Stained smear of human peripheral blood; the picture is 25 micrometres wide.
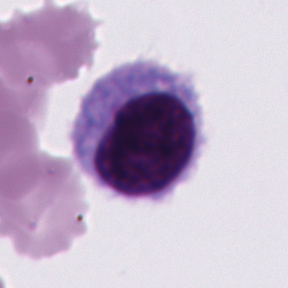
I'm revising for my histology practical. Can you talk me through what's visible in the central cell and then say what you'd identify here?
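Hmm, the outline is roughly round, and fine, short hair-like projections fringe the surface. The nucleus looks oval, its contour smooth and unindented. I can't see any distinct granules in the cytoplasm. This one is a hairy cell.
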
